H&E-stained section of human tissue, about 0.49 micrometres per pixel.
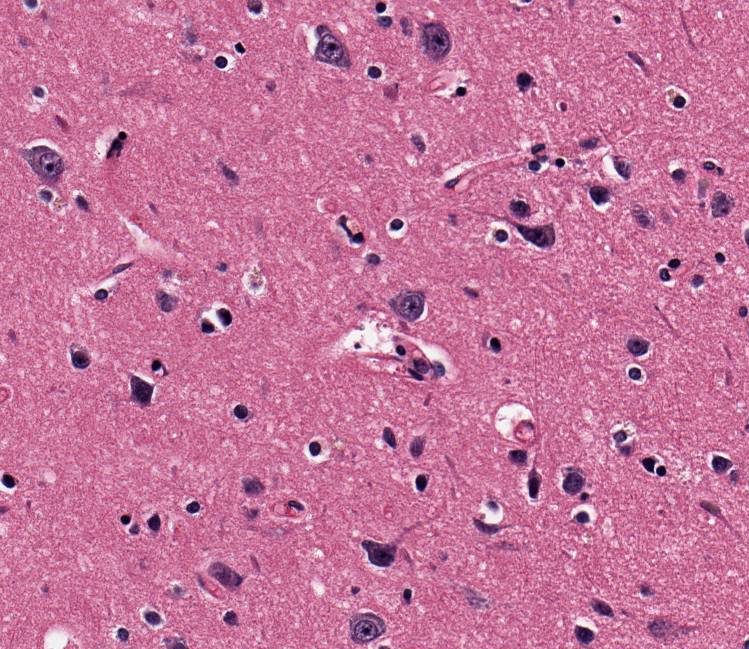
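Cerebral cortex. Scattered neurons, at the top centre, centre and bottom centre for instance, show purple cytoplasm and round pale nuclei, each with a distinct nucleolus. Far more numerous, though, are small round dark nuclei with scant visible cytoplasm. Thin capillaries with elongated nuclei cross the upper right diagonally. And nowhere is there epithelium, gland or fat.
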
